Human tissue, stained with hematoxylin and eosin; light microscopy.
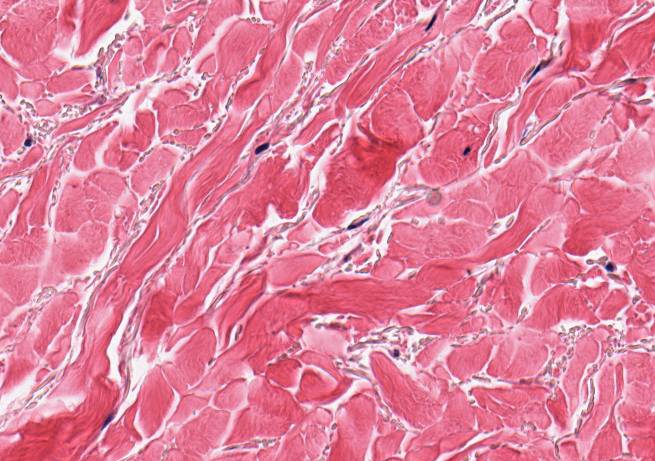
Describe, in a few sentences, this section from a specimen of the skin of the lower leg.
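Closely packed pink-staining fibres fill the whole field, and I find no epithelium anywhere. The longer fibres run diagonally, from lower left to upper right. Nuclei are few, widely scattered; those present are dark and elongated, sitting mostly in the narrow spaces between fibres.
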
